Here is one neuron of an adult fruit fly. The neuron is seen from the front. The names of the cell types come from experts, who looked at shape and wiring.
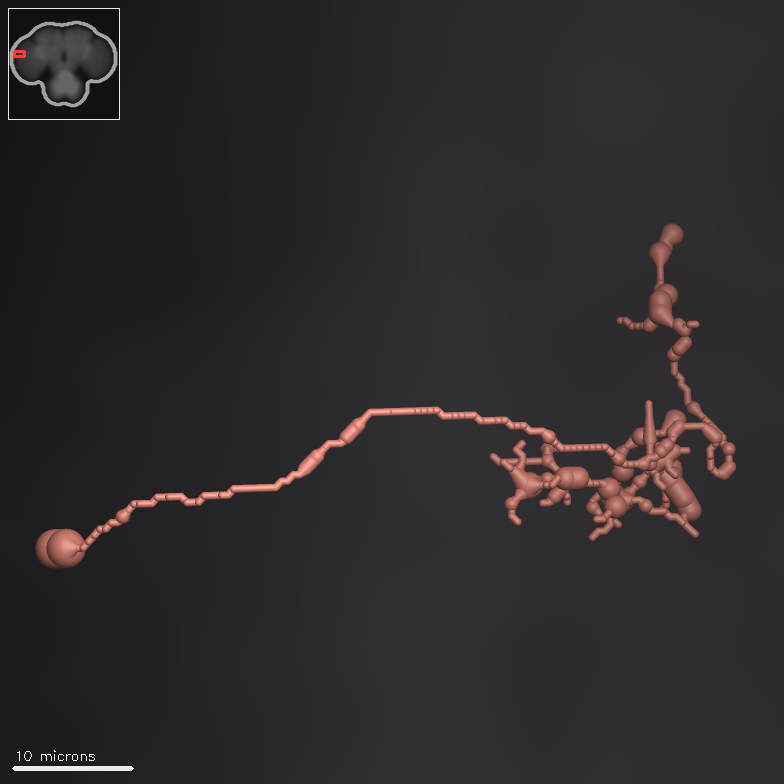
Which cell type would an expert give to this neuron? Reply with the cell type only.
Dm2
